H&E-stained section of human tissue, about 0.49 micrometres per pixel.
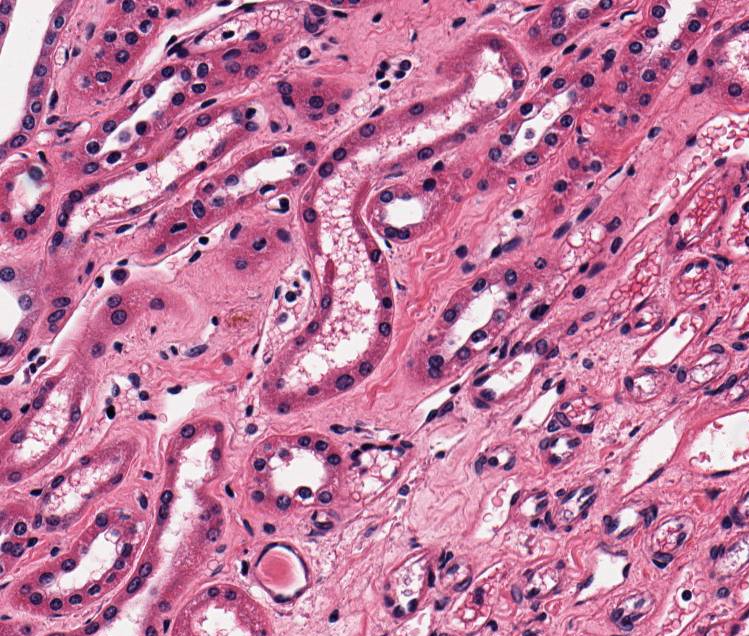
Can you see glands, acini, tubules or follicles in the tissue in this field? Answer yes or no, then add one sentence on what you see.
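Yes. The field is filled with closely packed tubules cut lengthwise and obliquely, most of them running diagonally across the field.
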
